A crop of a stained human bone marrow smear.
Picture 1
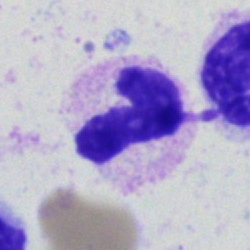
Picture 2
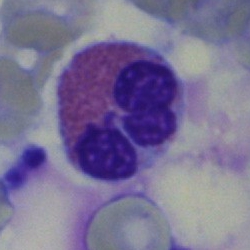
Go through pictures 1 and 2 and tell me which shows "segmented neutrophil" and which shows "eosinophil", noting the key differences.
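Picture 1 shows a segmented neutrophil, and picture 2 an eosinophil. The granules differ most: fine pink-violet ones lie scattered in the plentiful pale pink cytoplasm of picture 1, while reddish-orange ones densely fill the cytoplasm in picture 2.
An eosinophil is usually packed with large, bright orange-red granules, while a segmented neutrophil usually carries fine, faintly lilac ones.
In picture 1 the nucleus is bent, a deep notch cutting in from its upper left side; in picture 2 the nuclear lobes lie along the cell's right and lower side. Both have dark purple chromatin, densely condensed in the first and coarsely clumped in the second.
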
